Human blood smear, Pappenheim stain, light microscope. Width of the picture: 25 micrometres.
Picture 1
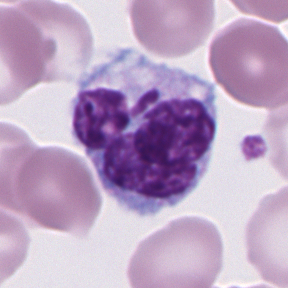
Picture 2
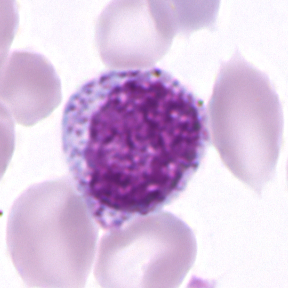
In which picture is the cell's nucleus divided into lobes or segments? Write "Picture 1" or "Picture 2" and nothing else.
Picture 1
